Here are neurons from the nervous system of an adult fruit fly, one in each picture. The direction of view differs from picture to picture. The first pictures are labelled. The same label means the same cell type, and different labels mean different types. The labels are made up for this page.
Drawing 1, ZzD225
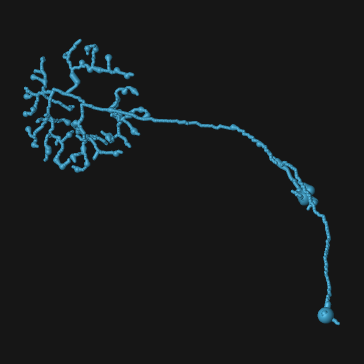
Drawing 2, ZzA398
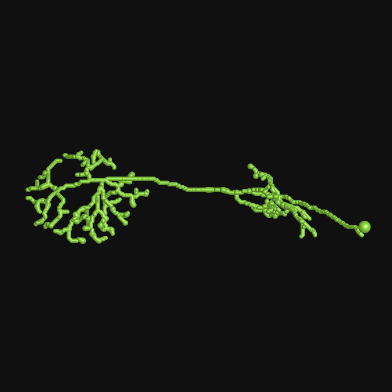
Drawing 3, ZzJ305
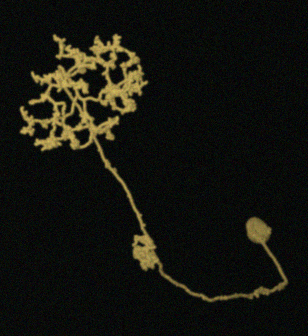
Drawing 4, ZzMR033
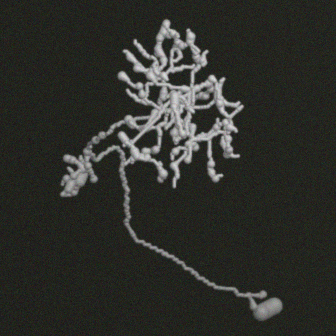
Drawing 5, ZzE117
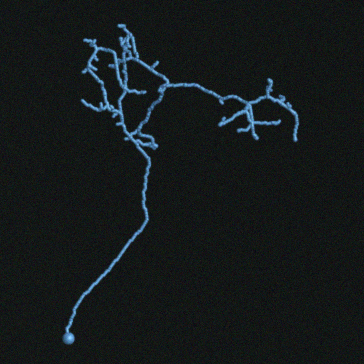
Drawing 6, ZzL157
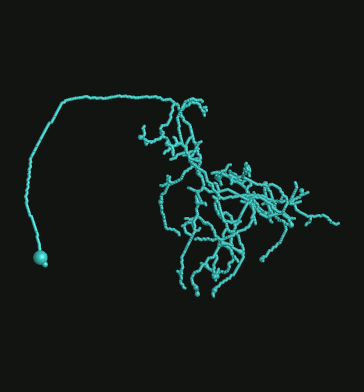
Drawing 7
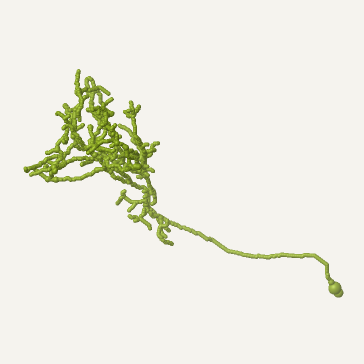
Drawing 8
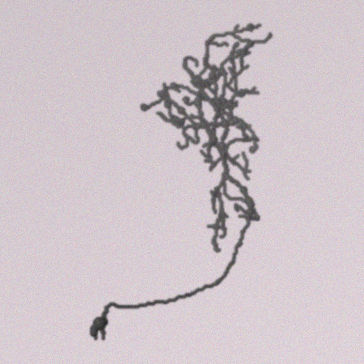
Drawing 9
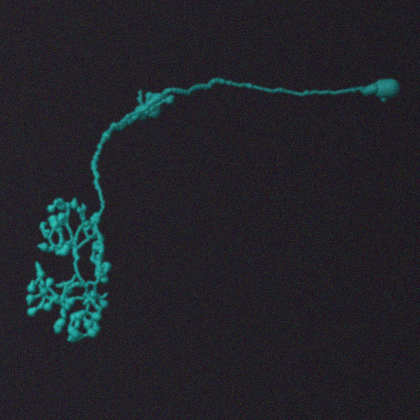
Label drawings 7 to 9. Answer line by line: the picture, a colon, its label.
7: ZzL157
8: ZzL157
9: ZzD225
